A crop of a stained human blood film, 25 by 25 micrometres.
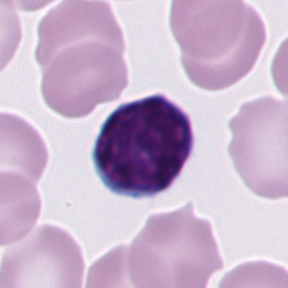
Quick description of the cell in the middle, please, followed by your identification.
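The nucleus forms a single round mass without lobes, and no nucleolus is visible within it. Blue cytoplasm appears only as a thin rim, mostly along the lower-left edge. The surface carries no projections. What is shown is a typical lymphocyte.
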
